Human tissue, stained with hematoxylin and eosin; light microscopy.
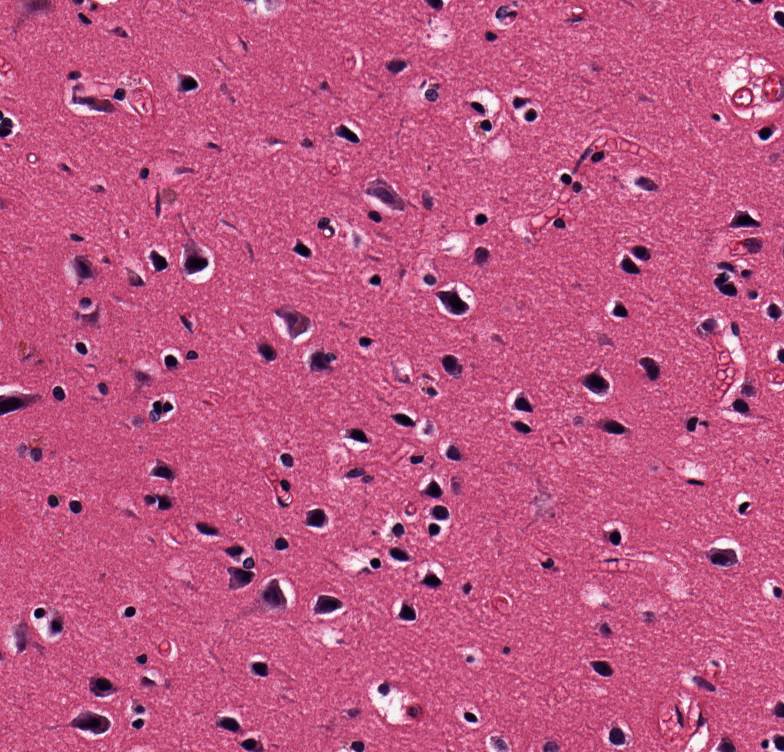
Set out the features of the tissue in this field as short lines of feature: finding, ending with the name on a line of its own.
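Arrangement: cells scattered singly across the field, no glands, tubules or other units
Background: finely granular, evenly pink meshwork, not collagen bundles
Nuclei: mostly small, round, darkly stained
Larger cells: scattered, angular, pink-purple cytoplasm, standing out, e.g. centre-left
Name: cerebral cortex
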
